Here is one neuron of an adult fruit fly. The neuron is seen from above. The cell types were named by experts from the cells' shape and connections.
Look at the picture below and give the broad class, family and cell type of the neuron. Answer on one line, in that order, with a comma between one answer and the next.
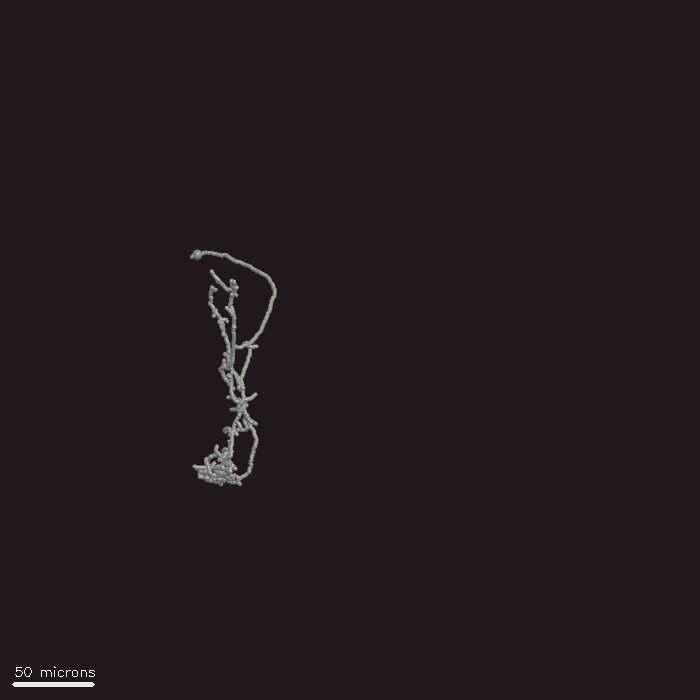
central-brain intrinsic neuron, hemilineage LALv1_ventral, PS077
